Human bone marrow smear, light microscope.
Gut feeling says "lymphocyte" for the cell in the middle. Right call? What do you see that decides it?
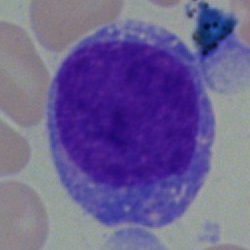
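Finely textured, evenly spread chromatin decides this cell.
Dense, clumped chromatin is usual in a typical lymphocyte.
This chromatin therefore speaks against lymphocyte; the name that fits is blast. In addition, the outline is roughly round, the nucleus fills most of the cell and the cytoplasm is blue.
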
